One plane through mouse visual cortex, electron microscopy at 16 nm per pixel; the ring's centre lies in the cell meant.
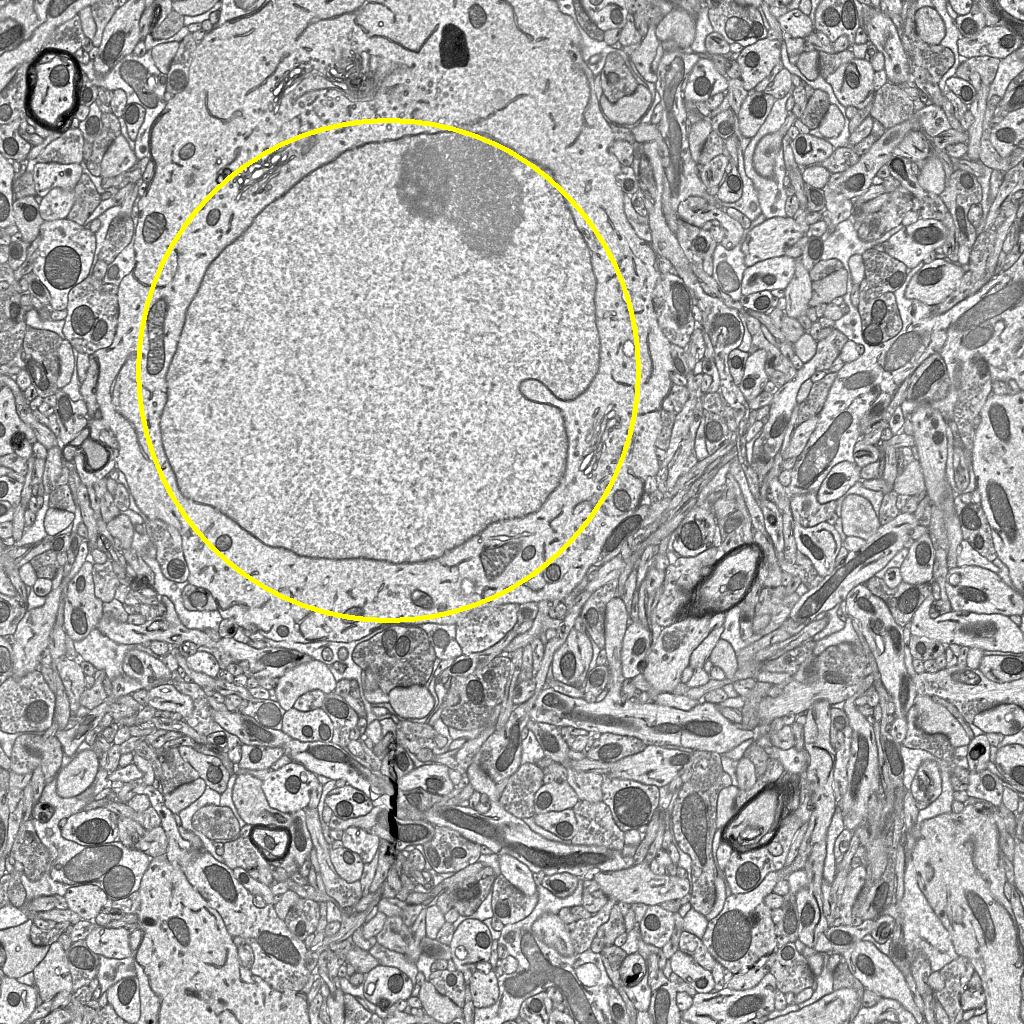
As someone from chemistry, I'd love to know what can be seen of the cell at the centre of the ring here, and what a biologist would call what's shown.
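Nucleus large, roundish. Envelope mostly smooth; single narrow looped fold on right side. Chromatin pale, finely dispersed; no dense clumps lining envelope. Darker grey granular patch in upper part of nucleus. Identification: excitatory neuron.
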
